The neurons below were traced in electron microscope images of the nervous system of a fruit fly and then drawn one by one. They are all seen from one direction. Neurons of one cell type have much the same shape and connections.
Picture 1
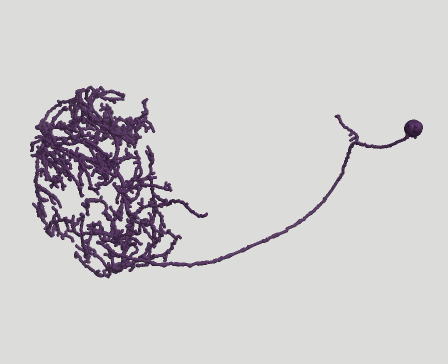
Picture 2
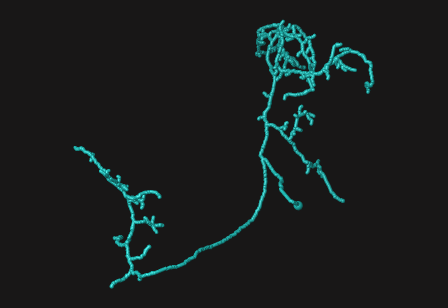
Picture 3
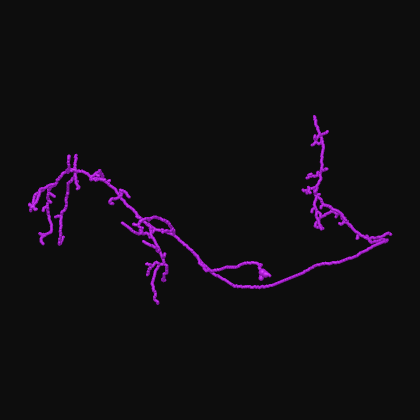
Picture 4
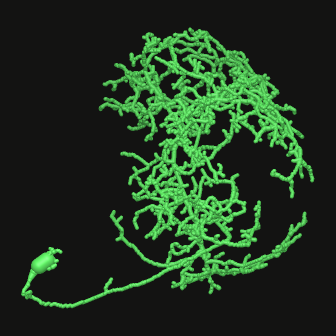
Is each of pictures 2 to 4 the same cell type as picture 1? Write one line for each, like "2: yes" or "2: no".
2: no
3: no
4: yes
